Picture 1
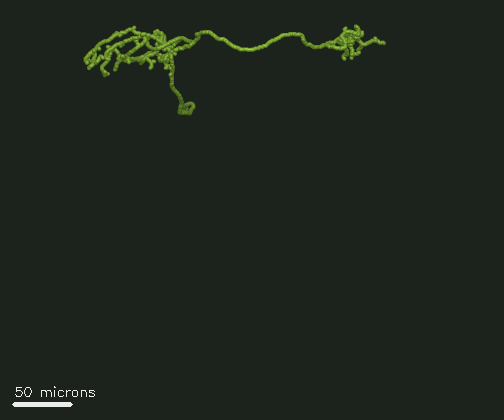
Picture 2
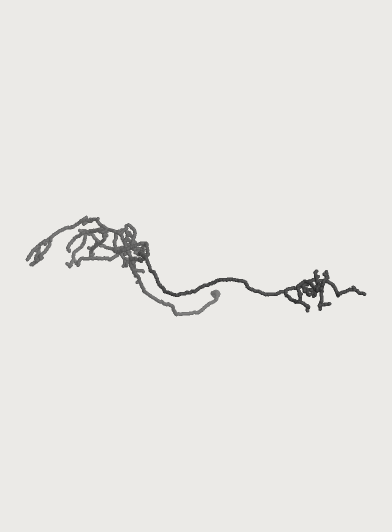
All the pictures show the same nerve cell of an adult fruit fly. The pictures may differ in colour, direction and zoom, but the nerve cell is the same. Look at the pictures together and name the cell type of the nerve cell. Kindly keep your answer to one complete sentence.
This nerve cell is a cell of type SLP405_a.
